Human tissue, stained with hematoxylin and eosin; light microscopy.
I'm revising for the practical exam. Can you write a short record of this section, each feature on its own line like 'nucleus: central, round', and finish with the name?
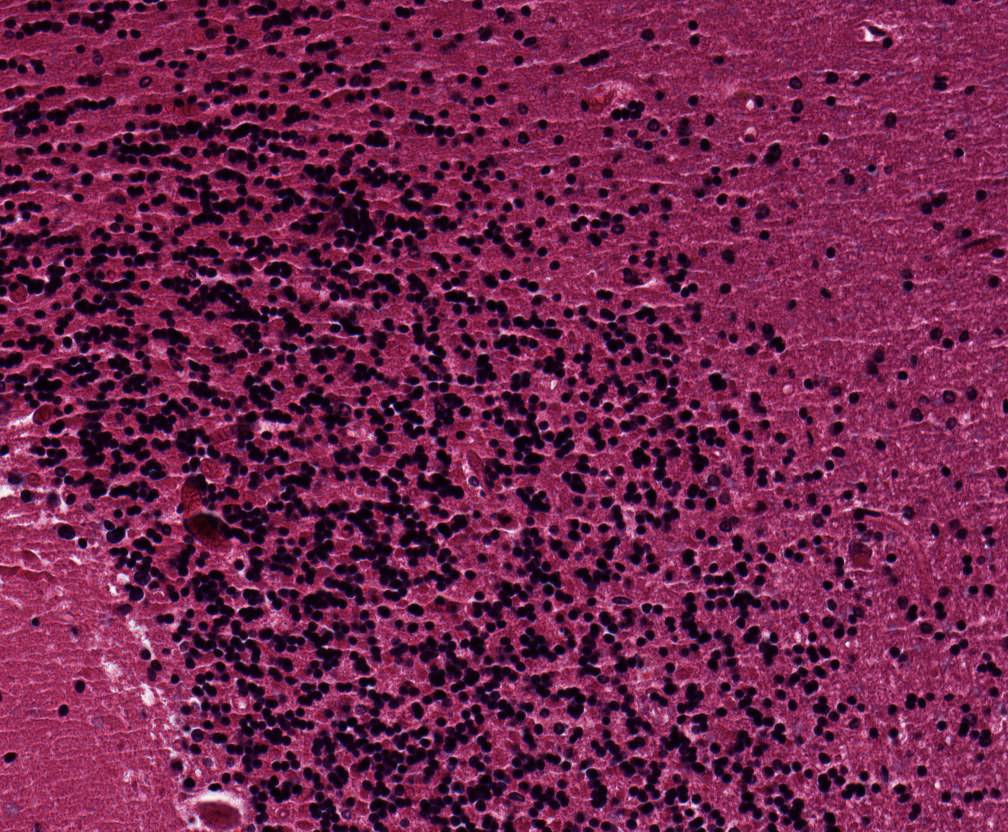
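Zone: broad band of small dark nuclei, centre and left, running upper left to lower right
Nuclei: small, round, densely dark, as in granule cells
Cytoplasm: almost none visible around them
Arrangement: irregular clumps split by small pink gaps
Name: cerebellum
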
